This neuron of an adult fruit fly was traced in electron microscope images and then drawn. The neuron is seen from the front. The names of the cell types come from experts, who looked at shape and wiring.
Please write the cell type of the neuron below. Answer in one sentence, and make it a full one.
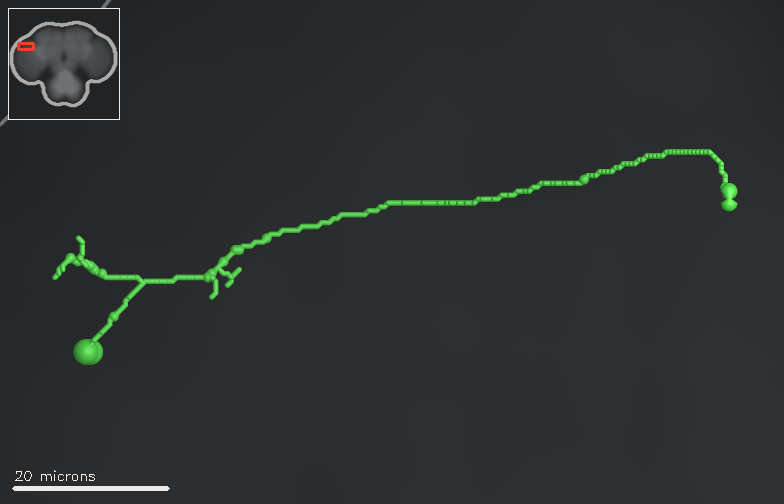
As its cell type, this neuron has Tm9.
